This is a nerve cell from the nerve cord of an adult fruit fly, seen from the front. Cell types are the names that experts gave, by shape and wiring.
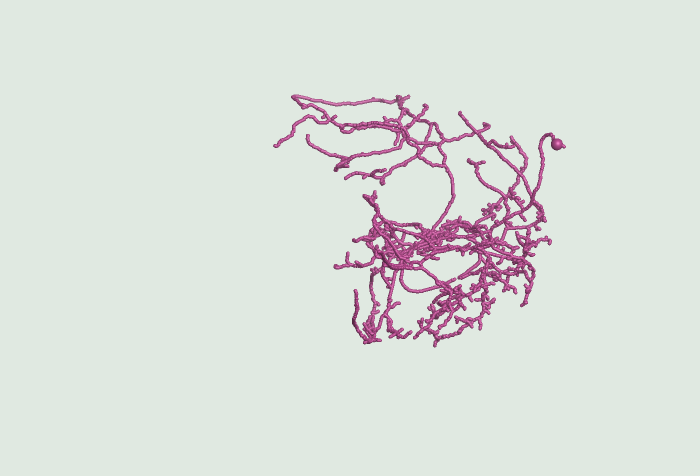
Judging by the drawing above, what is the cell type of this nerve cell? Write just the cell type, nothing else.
IN17A029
